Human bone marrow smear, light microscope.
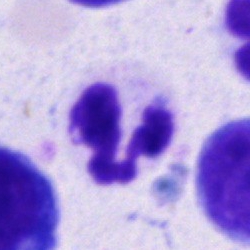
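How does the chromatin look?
Dense and dark purple throughout the nucleus.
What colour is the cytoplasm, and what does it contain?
Pale pinkish-lilac, with no coarse orange granules seen.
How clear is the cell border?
Faint, blending into the background.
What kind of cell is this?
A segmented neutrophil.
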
